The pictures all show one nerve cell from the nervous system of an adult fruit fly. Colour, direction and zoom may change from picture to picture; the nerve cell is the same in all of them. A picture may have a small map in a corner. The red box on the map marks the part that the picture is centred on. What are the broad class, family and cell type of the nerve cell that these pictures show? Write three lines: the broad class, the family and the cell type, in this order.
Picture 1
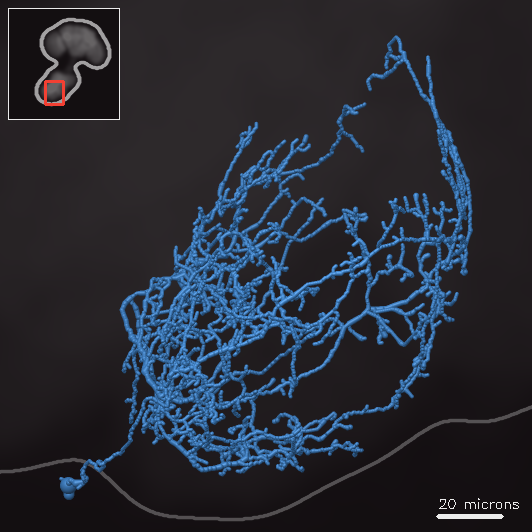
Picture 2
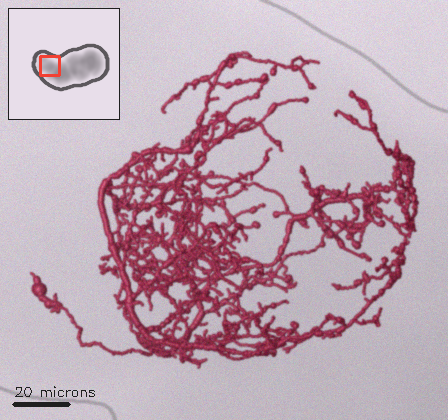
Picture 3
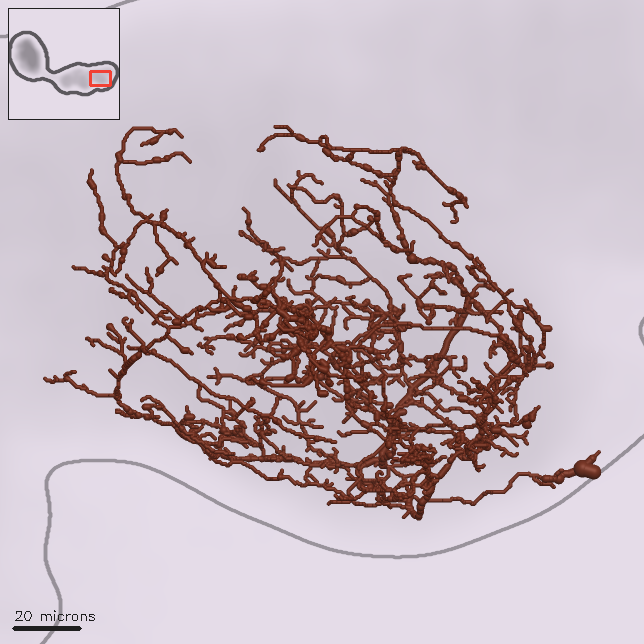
nerve-cord intrinsic neuron
hemilineage 13B
IN13B011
